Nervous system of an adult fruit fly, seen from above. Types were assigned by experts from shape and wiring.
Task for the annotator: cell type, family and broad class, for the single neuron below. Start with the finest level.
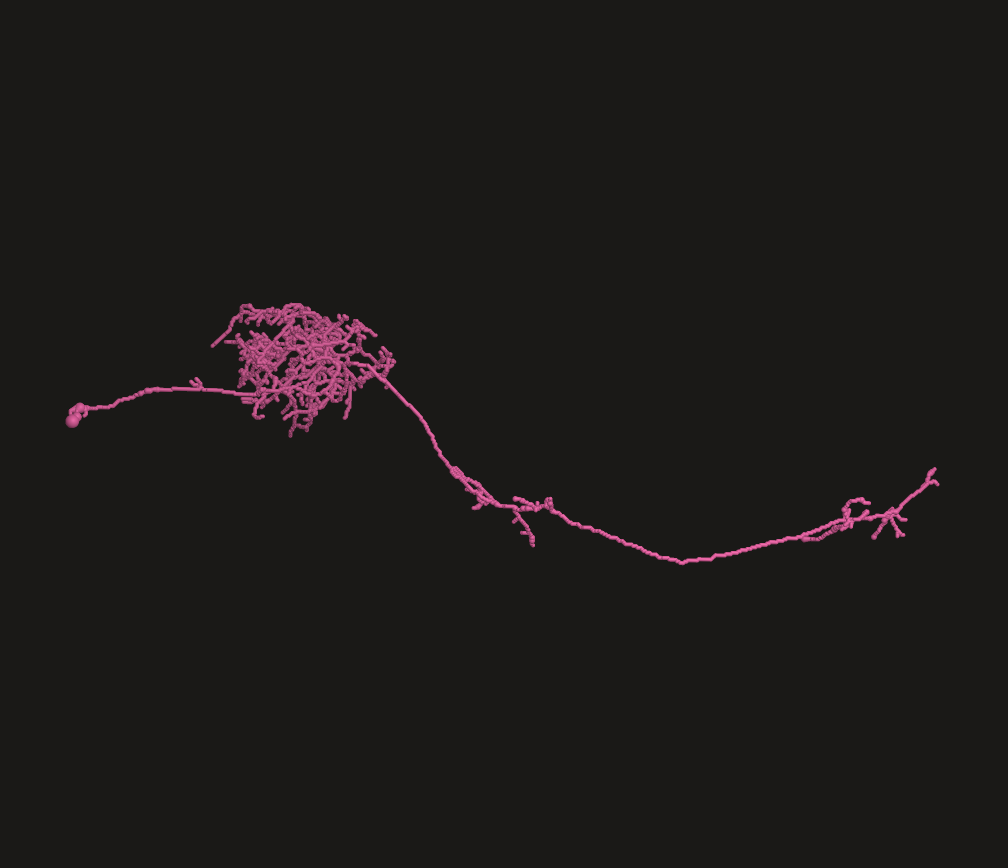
AVLP192_a; hemilineage VLPl2_medial; central-brain intrinsic neuron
